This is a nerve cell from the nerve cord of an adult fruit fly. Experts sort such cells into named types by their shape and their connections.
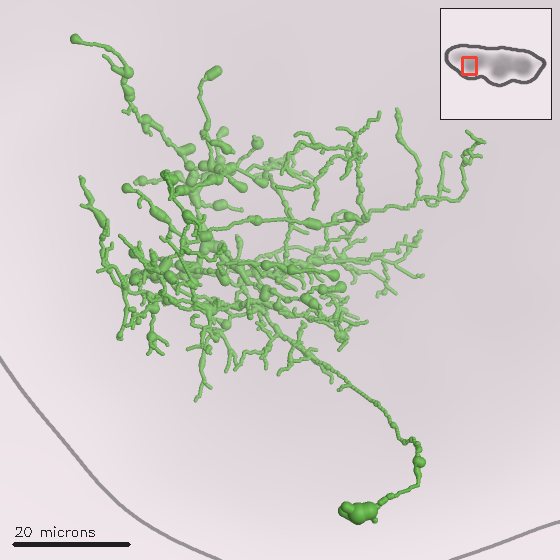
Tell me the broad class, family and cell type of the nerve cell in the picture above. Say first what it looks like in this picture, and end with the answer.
From top to bottom in the picture it spans about 85 microns. In this view it is about as wide as it is tall. This is a nerve-cord intrinsic neuron. Its family is hemilineage 13B. Its cell type is IN13B044.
